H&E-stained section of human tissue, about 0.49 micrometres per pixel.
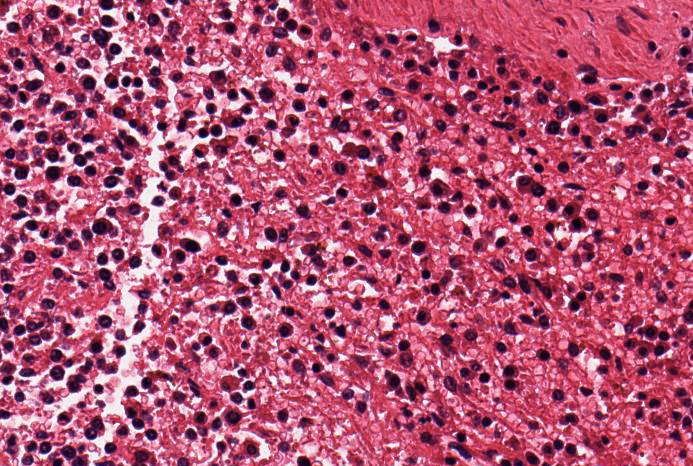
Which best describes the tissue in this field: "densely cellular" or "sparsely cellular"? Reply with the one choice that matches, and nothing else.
Densely cellular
